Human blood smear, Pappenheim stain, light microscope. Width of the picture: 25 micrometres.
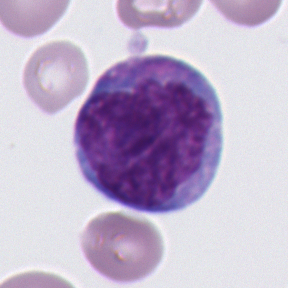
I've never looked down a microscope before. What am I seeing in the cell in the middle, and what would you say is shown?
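Most of the cell is taken up by the nucleus, with only a narrow rim of cytoplasm left. Across the nucleus runs a pale groove, so it looks folded. I can't pick out any distinct nucleolus. And against the top edge of the cell sits a small pale fragment. So: an atypical promyelocyte.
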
